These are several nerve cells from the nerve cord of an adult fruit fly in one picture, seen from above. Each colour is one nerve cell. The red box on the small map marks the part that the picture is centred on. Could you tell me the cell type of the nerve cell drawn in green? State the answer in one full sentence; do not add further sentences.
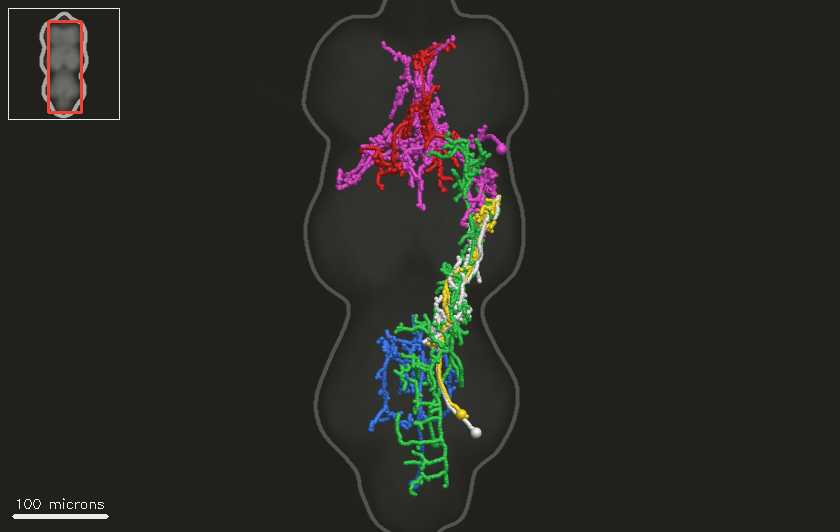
This nerve cell is of the type INXXX193.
